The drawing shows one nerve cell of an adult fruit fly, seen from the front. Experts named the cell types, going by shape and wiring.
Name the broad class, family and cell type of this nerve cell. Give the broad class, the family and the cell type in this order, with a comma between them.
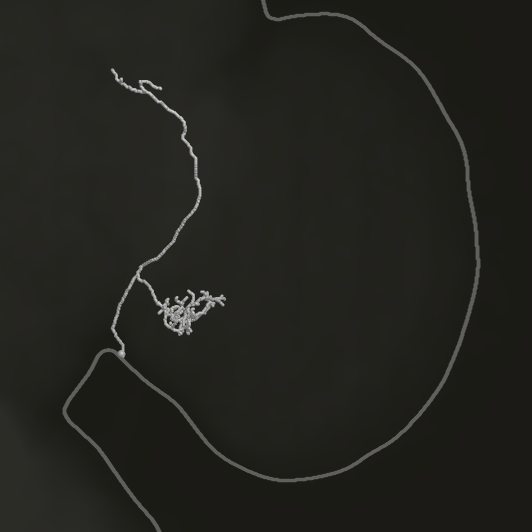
visual projection neuron, LC, LC24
